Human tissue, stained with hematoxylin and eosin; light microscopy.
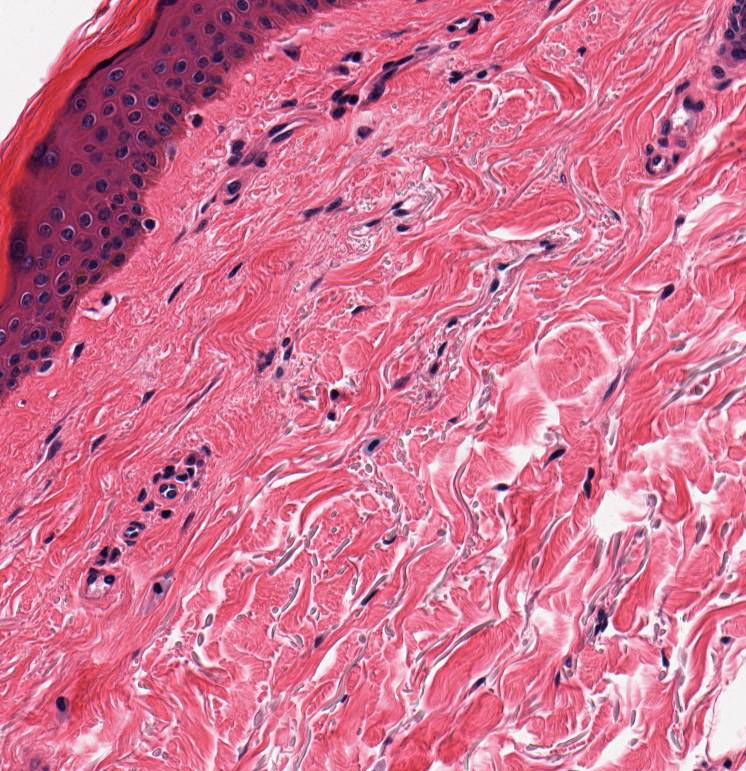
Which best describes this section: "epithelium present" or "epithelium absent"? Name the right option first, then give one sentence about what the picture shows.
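Epithelium present. A strip of epidermis occupies only the upper left corner, and fibrous dermis fills the rest of the field.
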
